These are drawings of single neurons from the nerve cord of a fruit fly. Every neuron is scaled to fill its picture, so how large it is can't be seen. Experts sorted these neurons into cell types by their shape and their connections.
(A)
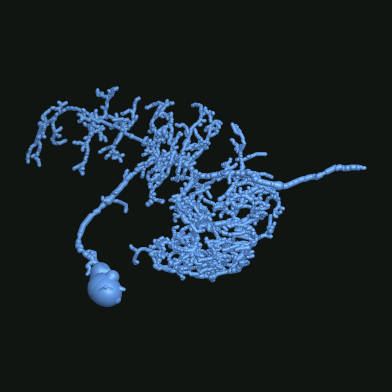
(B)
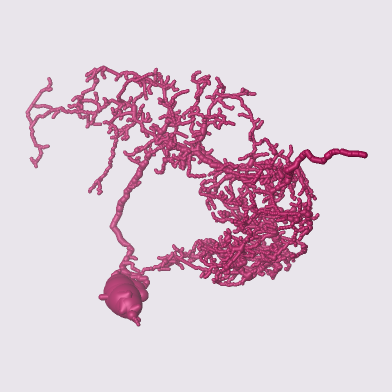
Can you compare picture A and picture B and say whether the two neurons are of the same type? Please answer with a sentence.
They are of the same cell type.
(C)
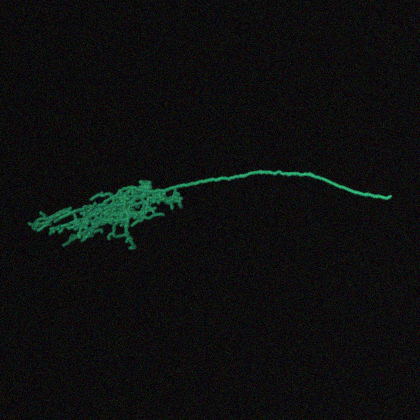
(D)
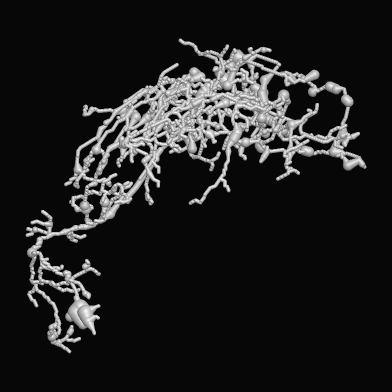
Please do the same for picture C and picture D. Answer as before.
They are of the same cell type.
